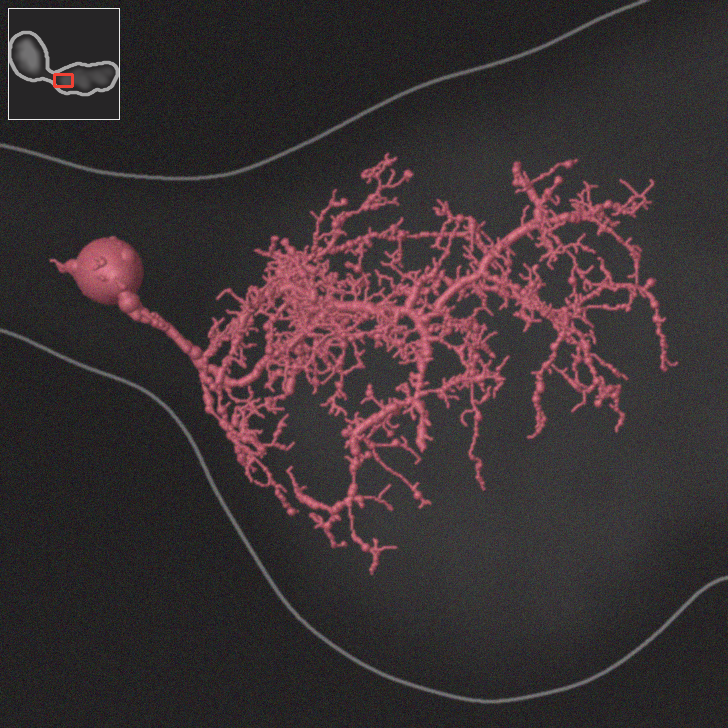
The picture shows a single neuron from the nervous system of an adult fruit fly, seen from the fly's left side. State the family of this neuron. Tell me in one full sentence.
In family terms, the neuron is hemilineage 19A.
